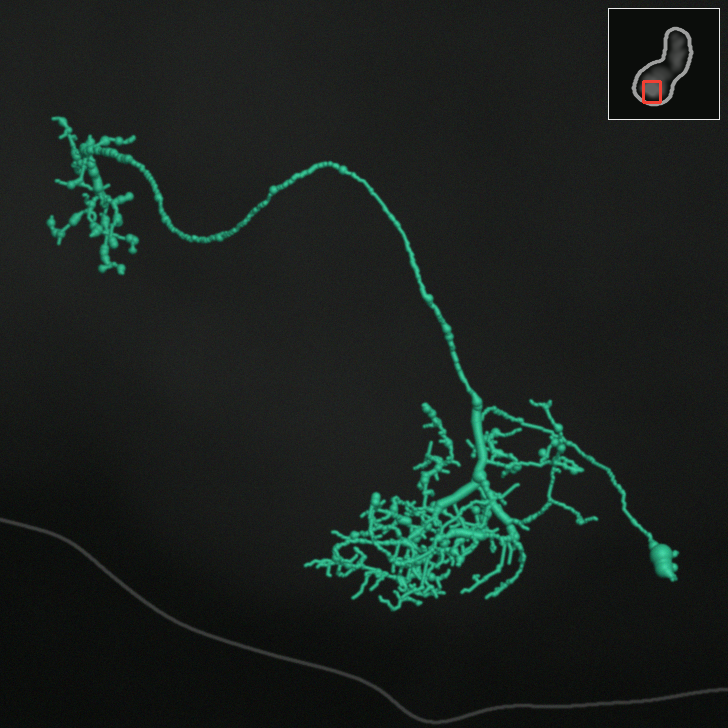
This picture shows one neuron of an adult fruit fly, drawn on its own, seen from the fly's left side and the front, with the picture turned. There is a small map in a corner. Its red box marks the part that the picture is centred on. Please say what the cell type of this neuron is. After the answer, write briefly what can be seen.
Its cell type is M_vPNml65. It is a central-brain intrinsic neuron. The cell body can be seen at the lower right of the picture. Dozens of branch ends can be seen.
